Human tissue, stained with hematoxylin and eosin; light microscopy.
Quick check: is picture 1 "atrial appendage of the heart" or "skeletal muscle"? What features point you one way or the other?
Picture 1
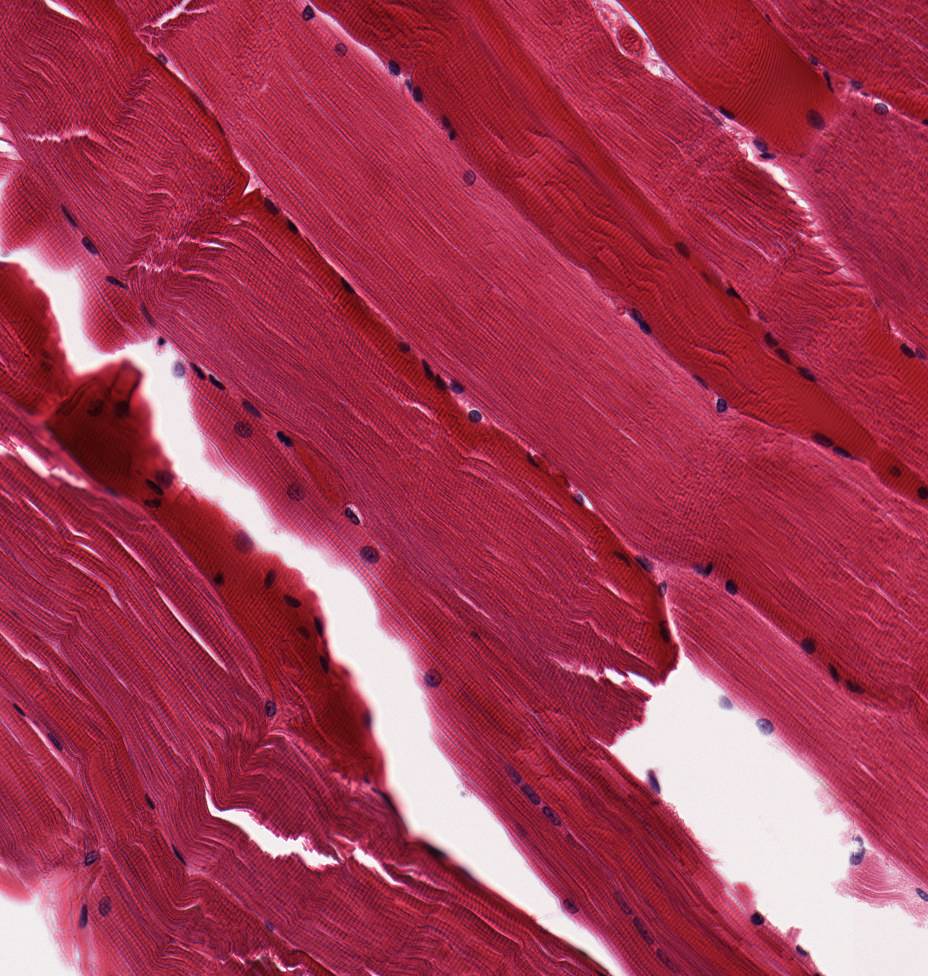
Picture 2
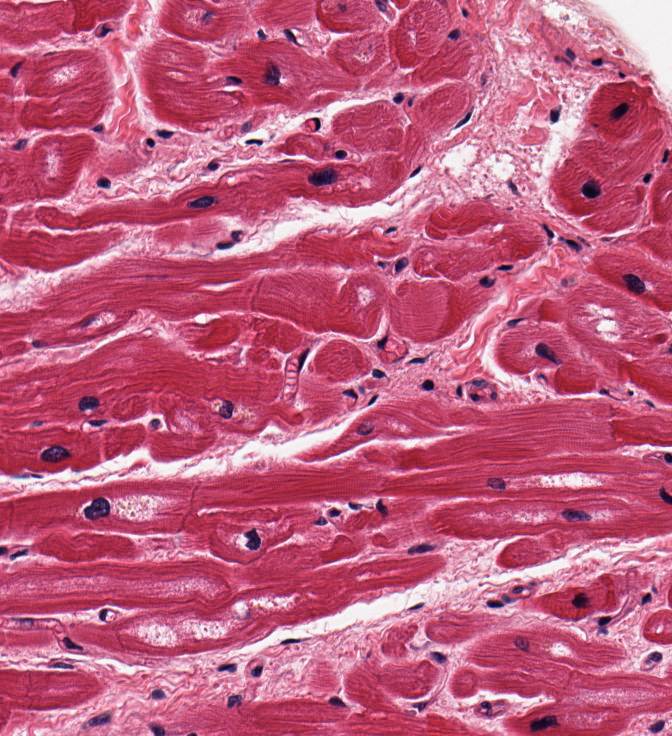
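So: skeletal muscle in the first picture, atrial appendage of the heart in the second. In the first, long parallel fibres cross the whole field diagonally, upper left to lower right, their cytoplasm a deep, even eosinophilic red. The nuclei are small, dark, oval to elongated, and sit at the fibre edges just under the surface. The second is less uniform in orientation: fibres run lengthwise through the middle and lower field, but many are cut across in the upper part. Where they run lengthwise, fine cross-striations show. Several branch and join their neighbours, and many have a pale, clear zone in the cytoplasm around the nucleus.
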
